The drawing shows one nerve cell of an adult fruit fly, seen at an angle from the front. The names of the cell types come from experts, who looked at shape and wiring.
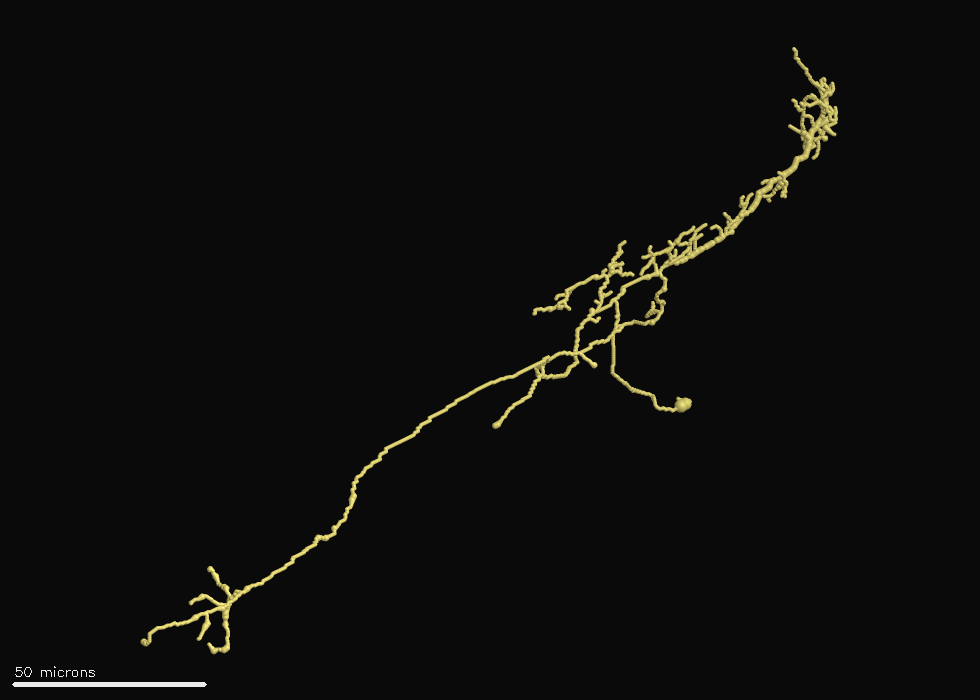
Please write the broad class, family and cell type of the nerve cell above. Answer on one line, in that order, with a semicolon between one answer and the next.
nerve-cord intrinsic neuron; hemilineage 10B; IN10B031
